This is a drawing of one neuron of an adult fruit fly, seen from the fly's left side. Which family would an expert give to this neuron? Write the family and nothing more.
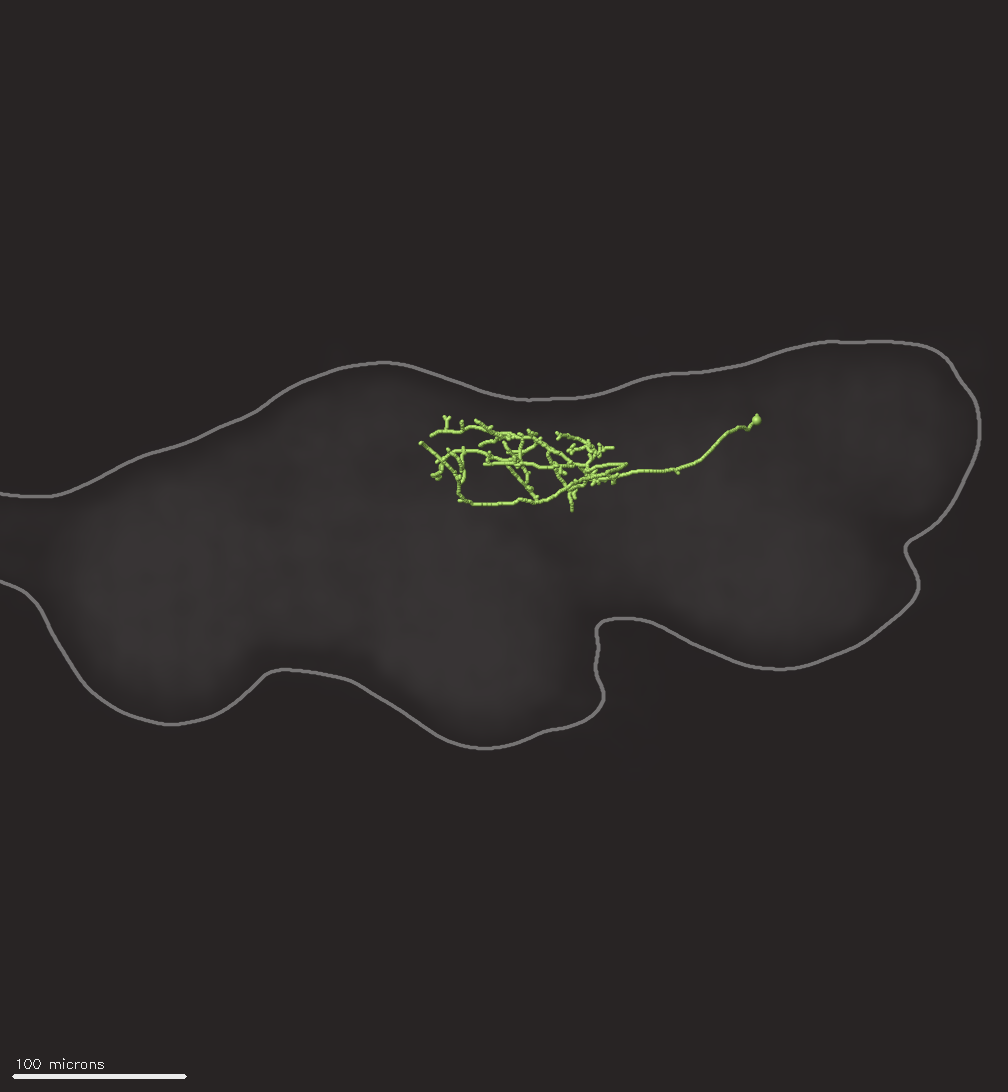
hemilineage 07B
